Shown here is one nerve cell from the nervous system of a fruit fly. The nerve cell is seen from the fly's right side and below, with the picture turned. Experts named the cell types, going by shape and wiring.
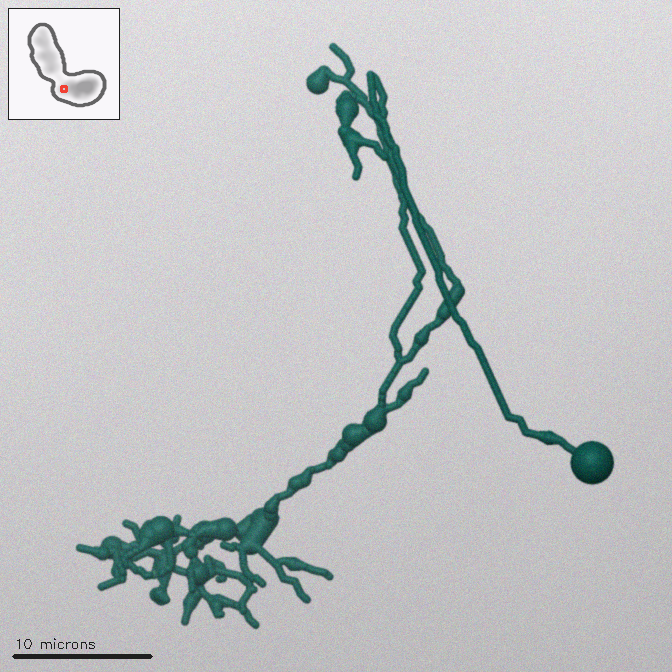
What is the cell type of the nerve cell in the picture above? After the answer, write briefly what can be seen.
The cell type is T4c. This is an optic-lobe intrinsic neuron. From top to bottom in the picture it spans about 45 microns. In this view it is about as wide as it is tall.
